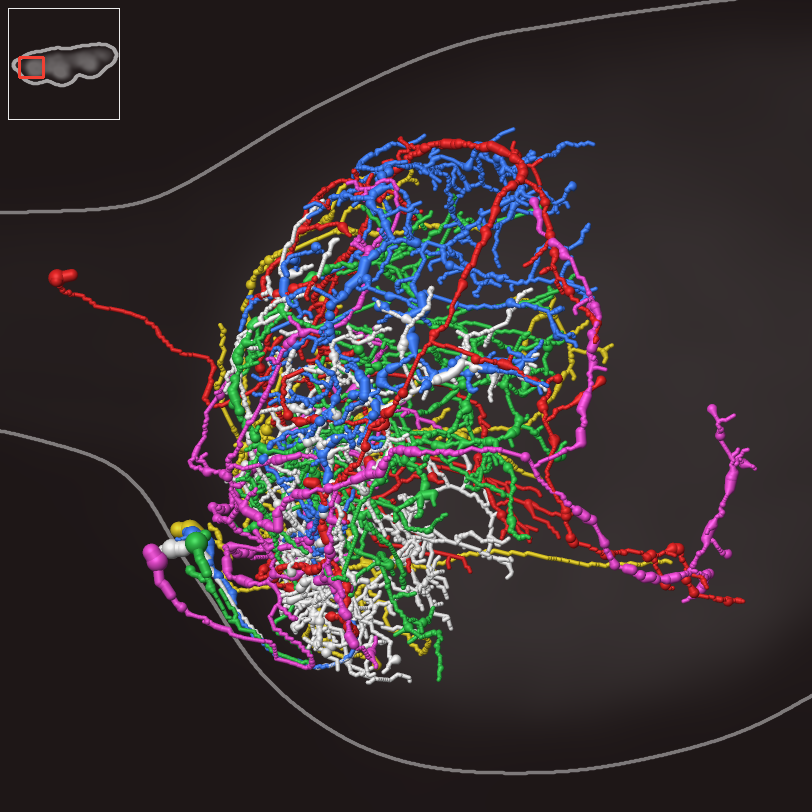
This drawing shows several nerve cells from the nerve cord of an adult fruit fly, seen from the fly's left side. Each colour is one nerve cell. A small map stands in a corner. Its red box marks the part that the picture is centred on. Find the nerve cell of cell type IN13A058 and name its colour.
white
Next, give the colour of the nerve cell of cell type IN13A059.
magenta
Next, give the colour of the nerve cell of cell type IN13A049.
green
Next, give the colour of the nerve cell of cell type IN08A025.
red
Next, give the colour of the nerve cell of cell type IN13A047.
yellow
